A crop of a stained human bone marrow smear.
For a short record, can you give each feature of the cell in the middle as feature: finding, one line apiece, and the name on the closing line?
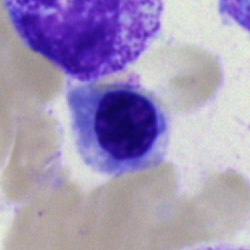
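Chromatin: dense, dark purple, clumped.
Cytoplasm colour: pale blue.
Granules: none distinct in the cytoplasm.
Cell outline: irregular, somewhat angular.
Identification: erythroblast.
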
